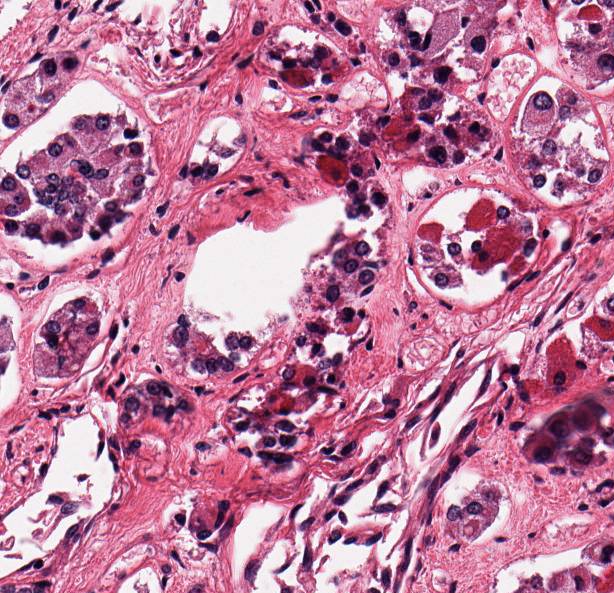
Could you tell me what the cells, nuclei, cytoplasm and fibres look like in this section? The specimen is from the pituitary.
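Across the whole field, large cells form rounded nests separated by bands of fibrous stroma. The nest cells are large and polygonal, with abundant granular cytoplasm. Clear retraction spaces part many of the nests from the surrounding stroma. No fat cells are present.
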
